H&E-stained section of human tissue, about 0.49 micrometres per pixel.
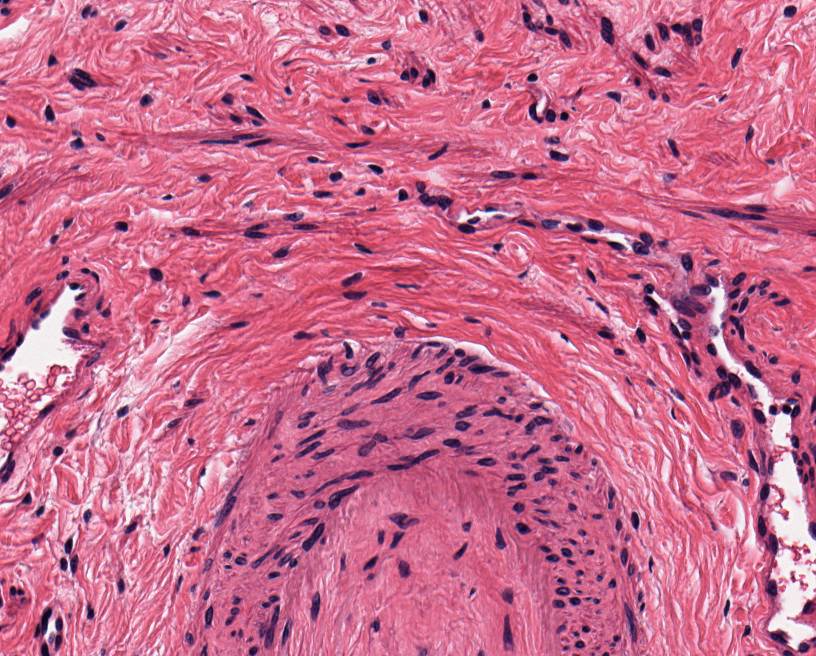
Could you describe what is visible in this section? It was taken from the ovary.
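Lower centre: a rounded structure whose outline arches upward like a dome. Around it: concentric layers of pink collagen fibres following that outline. Stromal nuclei: mostly dark, elongated, spindle-shaped, with little visible cytoplasm. Left and right edges: thin-walled small vessels containing red blood cells.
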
